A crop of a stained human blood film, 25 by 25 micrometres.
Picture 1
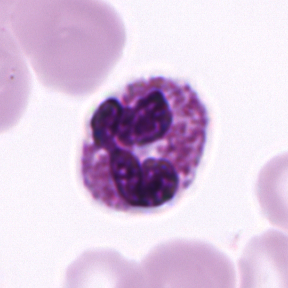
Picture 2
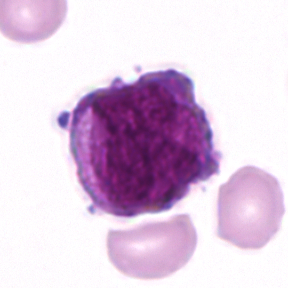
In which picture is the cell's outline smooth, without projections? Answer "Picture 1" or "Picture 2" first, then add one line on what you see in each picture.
Picture 1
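In picture 1: The cell outline is roundish and smooth, without surface projections.
In picture 2: The cell outline is irregular, with small knobby blebs along its edge.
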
